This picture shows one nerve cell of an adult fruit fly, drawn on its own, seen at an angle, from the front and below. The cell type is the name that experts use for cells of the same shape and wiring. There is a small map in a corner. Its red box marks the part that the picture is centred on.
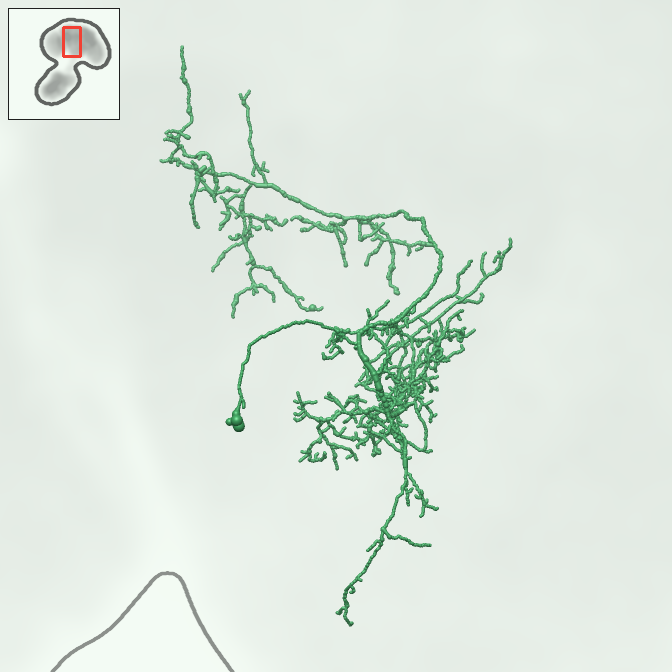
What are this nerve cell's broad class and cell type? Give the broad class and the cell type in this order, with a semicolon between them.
central-brain intrinsic neuron; VES017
